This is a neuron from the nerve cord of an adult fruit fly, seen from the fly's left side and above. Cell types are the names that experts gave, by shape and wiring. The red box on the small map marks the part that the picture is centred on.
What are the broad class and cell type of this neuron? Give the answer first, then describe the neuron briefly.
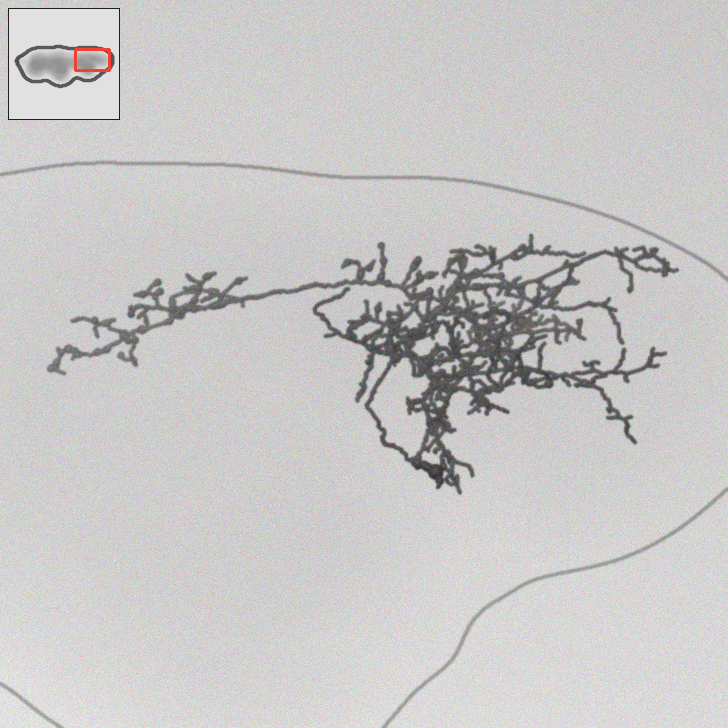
Its broad class is nerve-cord intrinsic neuron. Its cell type is INXXX306. As drawn here it is wider than it is tall.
